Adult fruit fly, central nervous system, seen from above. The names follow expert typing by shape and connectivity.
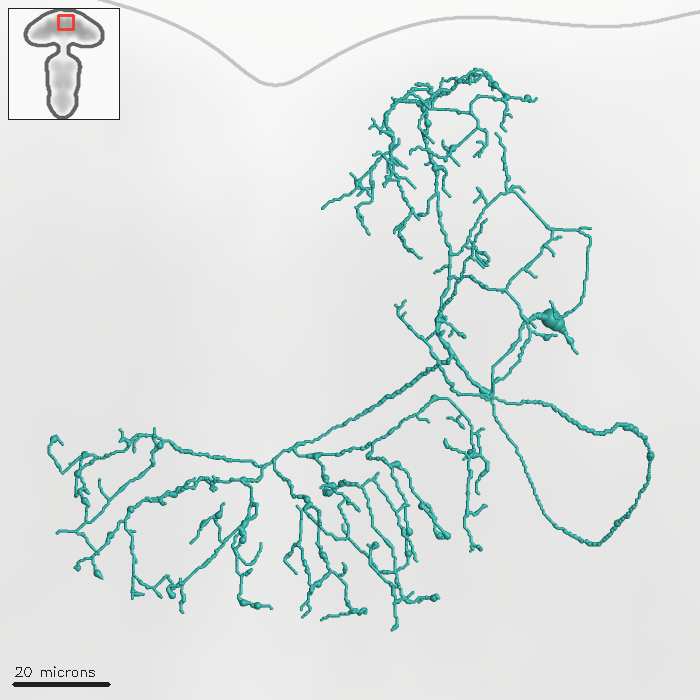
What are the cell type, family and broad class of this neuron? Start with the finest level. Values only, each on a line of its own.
FB5M
hemilineage LALv1_dorsal
central-brain intrinsic neuron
